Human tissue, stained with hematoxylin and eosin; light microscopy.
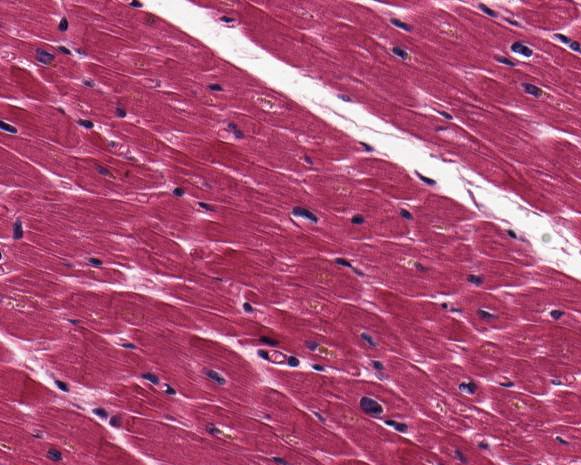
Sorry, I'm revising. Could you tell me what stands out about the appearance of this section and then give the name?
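Look at the fibres: each cardiac muscle cell has a single oval nucleus sitting centrally. The muscle cytoplasm takes eosin to a deep pink. At the poles of many nuclei you'll see small golden-brown granules clustered together. There are no fat cells anywhere in the field. This is the left ventricle of the heart.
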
